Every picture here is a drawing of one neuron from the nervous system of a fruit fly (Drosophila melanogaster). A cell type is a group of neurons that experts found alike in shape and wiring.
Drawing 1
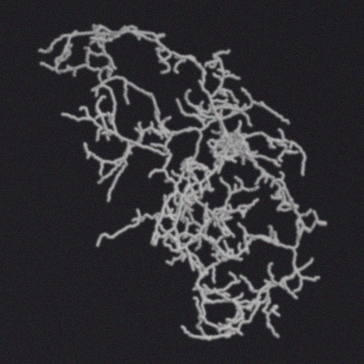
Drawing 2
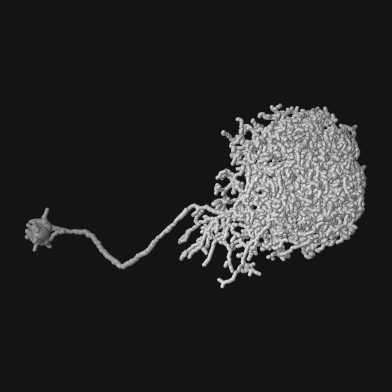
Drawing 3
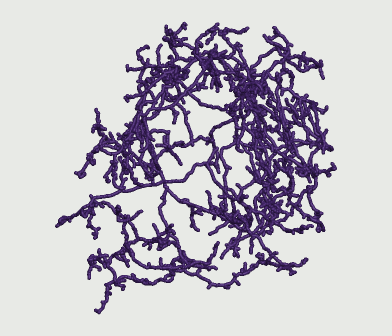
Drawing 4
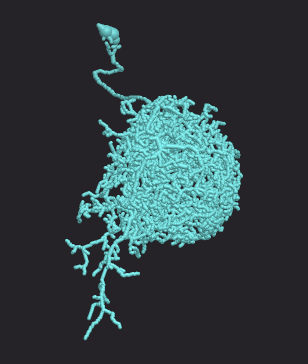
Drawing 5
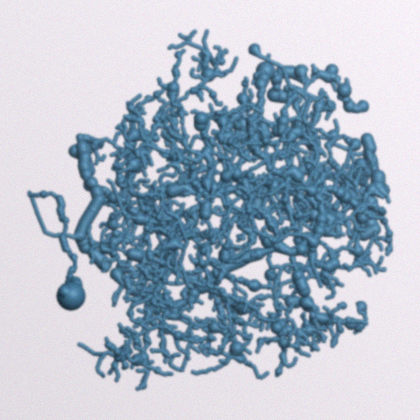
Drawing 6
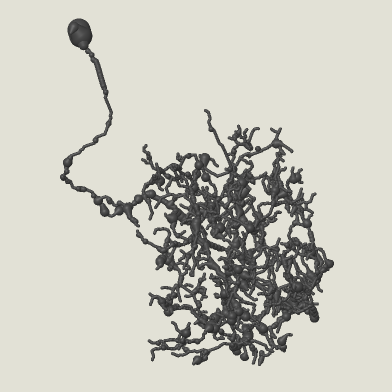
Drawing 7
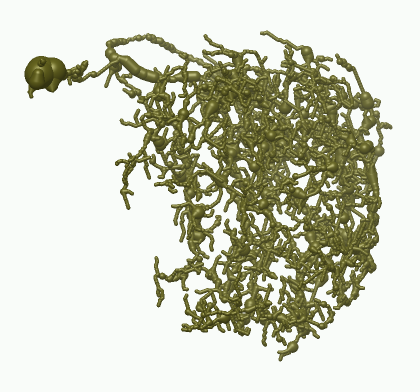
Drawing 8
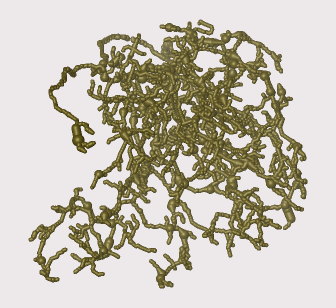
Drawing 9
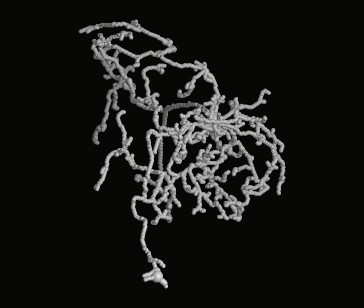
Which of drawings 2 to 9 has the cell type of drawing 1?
9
